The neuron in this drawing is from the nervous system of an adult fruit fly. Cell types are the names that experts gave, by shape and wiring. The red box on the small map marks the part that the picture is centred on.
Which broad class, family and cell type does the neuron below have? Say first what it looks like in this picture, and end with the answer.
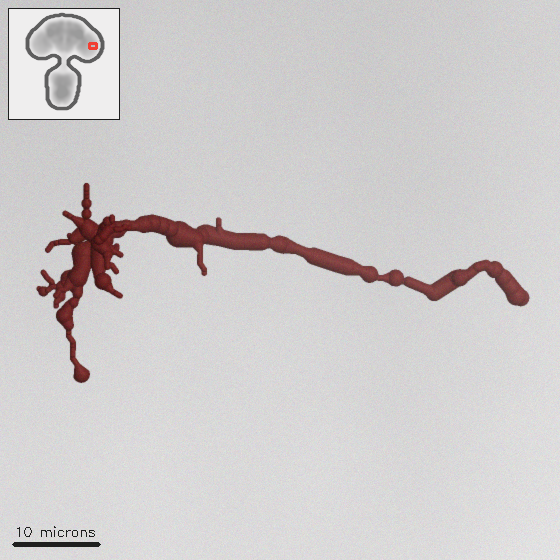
The drawing shows no cell body. From left to right in the picture it spans about 55 microns. This is an optic-lobe intrinsic neuron. Its family is L. The cell type is L3.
